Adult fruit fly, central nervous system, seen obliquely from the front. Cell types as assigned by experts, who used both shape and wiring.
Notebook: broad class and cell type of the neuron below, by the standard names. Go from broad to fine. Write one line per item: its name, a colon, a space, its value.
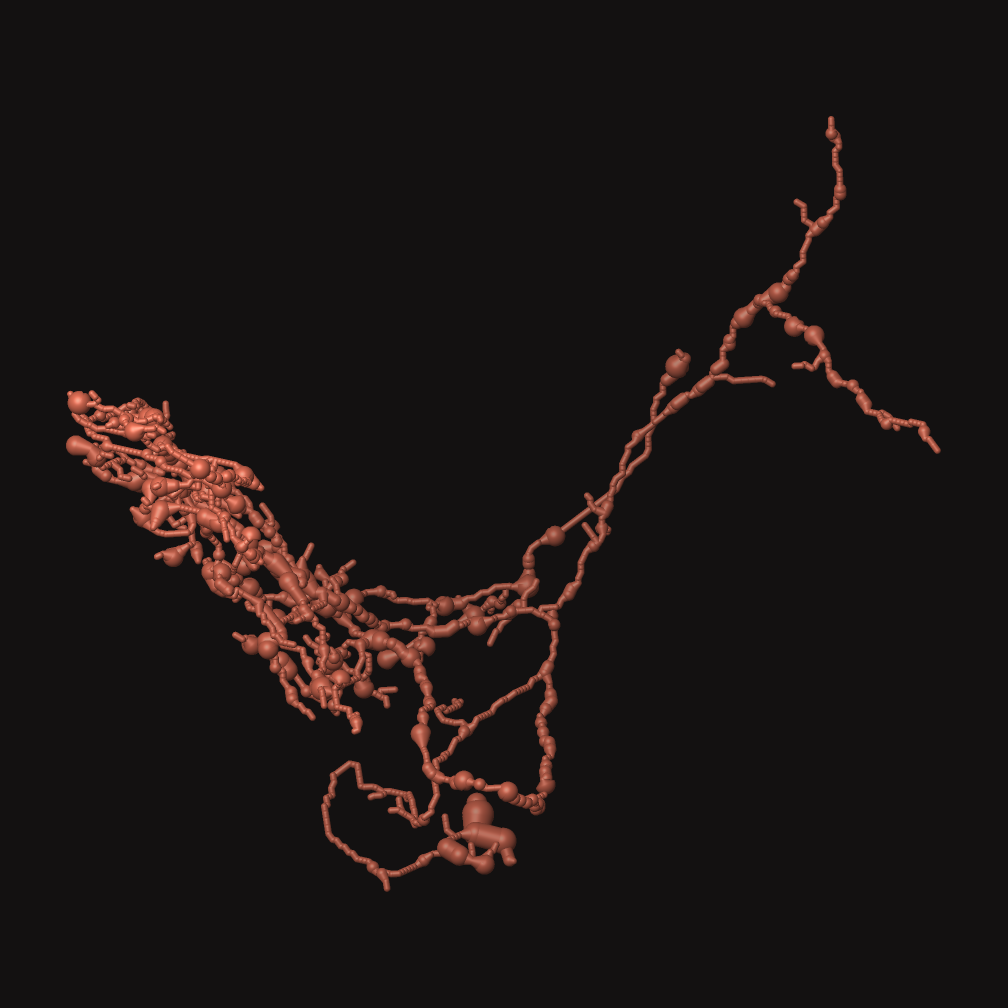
broad class: central-brain intrinsic neuron
cell type: GNG250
